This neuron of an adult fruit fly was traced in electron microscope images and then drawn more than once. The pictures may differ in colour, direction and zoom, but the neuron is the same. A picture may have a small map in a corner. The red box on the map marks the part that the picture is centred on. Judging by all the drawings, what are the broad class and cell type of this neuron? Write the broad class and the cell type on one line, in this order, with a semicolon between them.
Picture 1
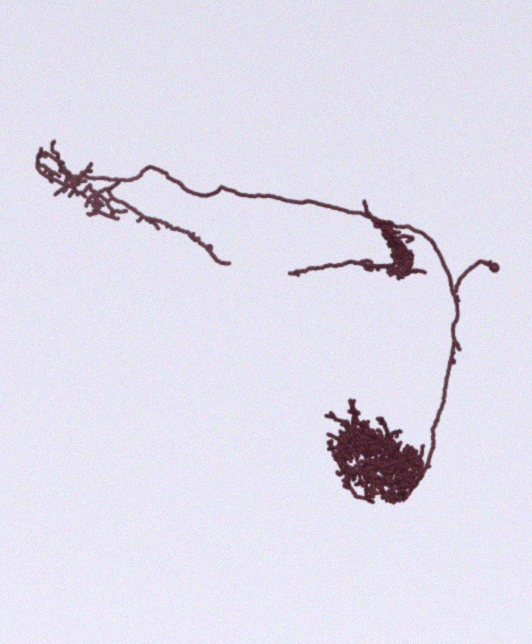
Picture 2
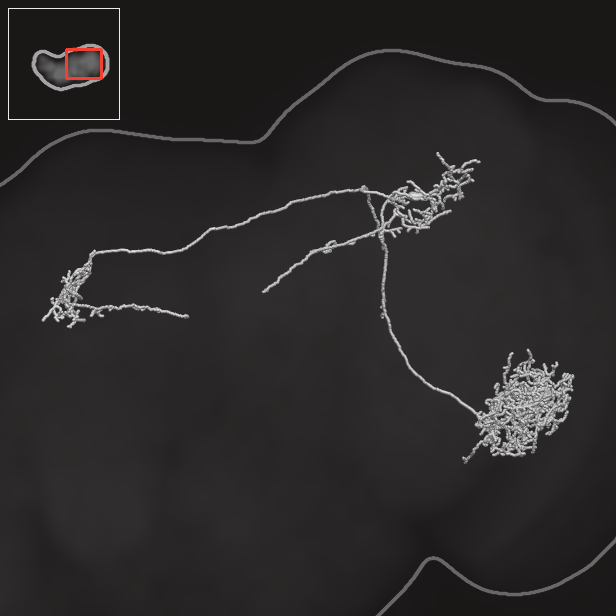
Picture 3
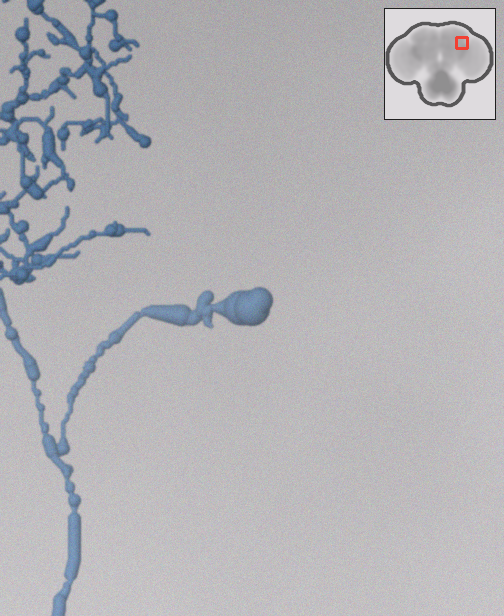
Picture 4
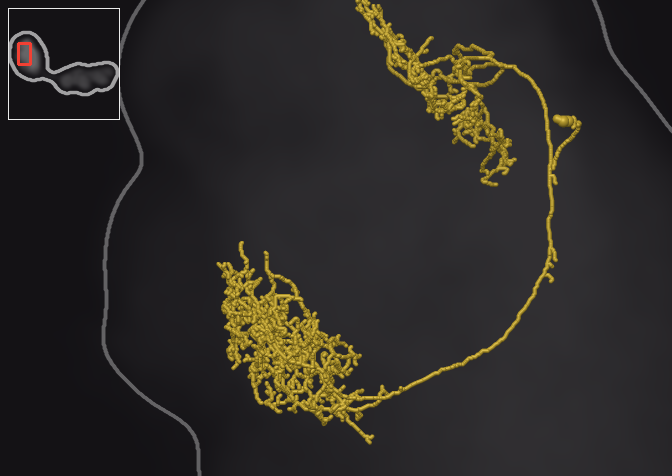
central-brain intrinsic neuron; AVLP475_b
